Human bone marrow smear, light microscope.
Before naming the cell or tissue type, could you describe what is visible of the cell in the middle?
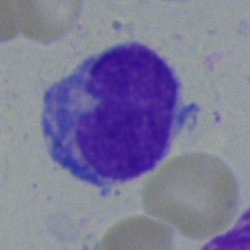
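So there's a shallow notch on the left side of the nucleus, facing the cytoplasm. The blue cytoplasm sits mostly on that left side, with a paler area right next to the notch. I don't see any granules in it. It's a monocyte.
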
